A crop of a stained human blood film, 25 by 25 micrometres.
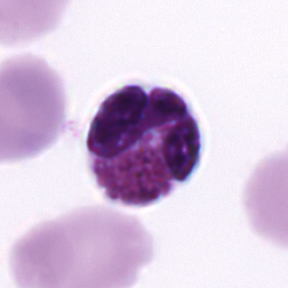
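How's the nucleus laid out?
Split into separate lobes lying along the top and right side of the cell.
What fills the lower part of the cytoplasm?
It's packed with coarse round granules, reddish-purple in colour.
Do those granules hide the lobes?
No, they leave the nuclear lobes clearly visible.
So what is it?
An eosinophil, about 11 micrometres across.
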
